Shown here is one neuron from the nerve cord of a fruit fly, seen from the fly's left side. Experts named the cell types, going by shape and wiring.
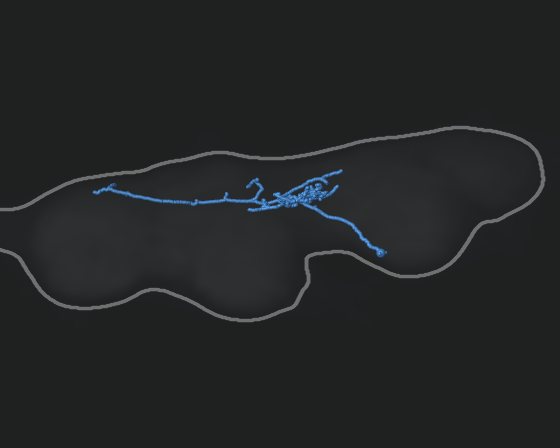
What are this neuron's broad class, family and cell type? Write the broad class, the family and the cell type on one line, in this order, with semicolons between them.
nerve-cord intrinsic neuron; hemilineage 08B; IN08B091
